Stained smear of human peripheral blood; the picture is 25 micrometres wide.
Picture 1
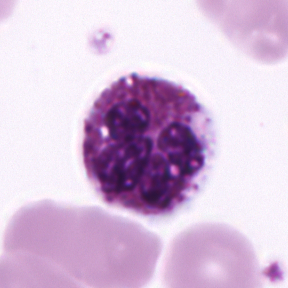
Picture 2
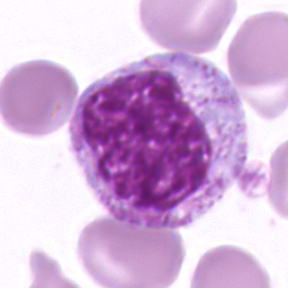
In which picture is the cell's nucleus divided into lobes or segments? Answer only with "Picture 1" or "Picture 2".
Picture 1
